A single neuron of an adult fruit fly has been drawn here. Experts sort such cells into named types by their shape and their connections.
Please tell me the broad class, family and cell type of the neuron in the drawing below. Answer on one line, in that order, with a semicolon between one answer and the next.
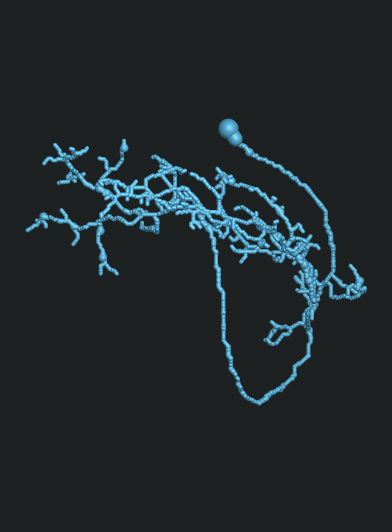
central-brain intrinsic neuron; hemilineage SMPpd1; SMP350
